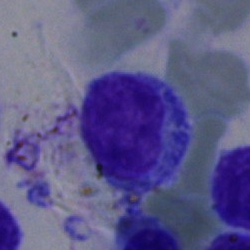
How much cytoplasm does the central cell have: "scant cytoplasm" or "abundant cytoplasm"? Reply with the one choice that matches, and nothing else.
Scant cytoplasm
